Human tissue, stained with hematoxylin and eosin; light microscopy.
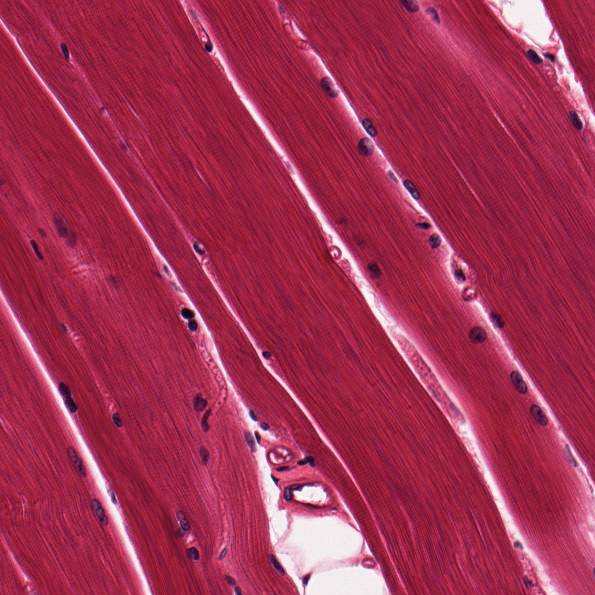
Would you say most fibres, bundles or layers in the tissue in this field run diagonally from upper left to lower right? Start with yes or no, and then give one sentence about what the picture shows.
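Yes. Long, parallel muscle fibres cross the whole field diagonally from upper left to lower right.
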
